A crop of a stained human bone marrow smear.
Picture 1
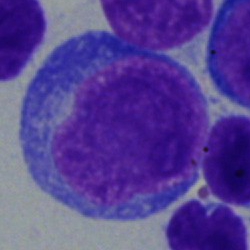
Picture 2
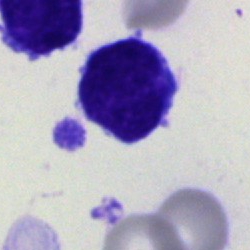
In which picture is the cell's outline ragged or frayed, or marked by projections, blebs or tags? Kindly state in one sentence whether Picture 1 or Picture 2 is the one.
The cell shown in Picture 2 is bounded by a rough outline.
